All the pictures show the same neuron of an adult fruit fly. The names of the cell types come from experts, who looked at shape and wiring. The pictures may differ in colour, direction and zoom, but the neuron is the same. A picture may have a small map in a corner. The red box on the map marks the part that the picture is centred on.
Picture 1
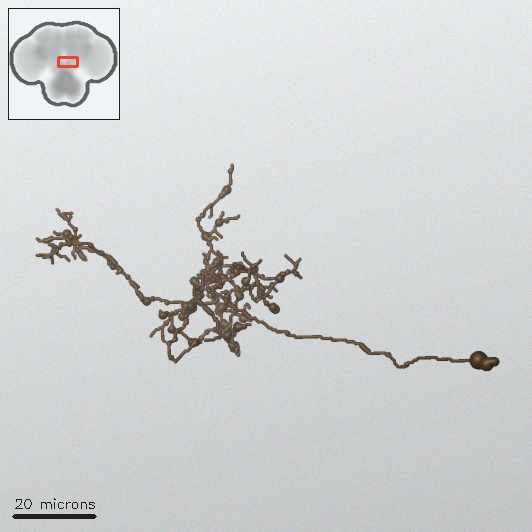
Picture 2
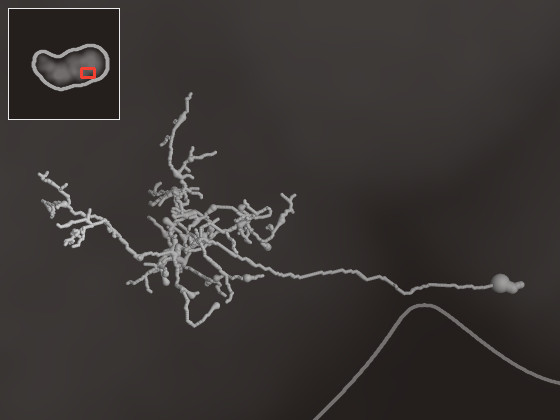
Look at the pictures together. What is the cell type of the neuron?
PRW035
